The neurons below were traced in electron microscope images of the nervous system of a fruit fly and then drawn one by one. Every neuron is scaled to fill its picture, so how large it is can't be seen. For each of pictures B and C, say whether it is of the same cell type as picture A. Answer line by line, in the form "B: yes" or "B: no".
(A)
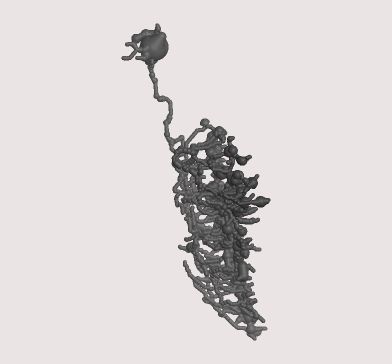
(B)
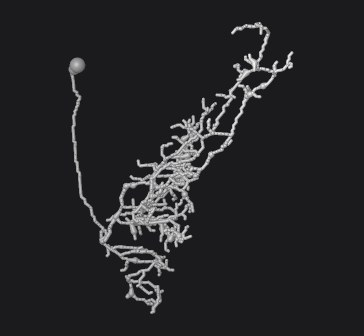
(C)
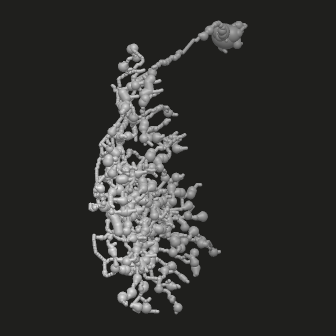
B: no
C: yes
